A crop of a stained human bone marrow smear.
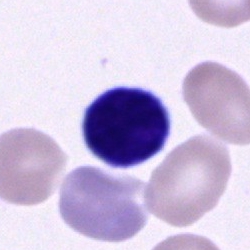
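Lymphocyte in the middle of a stained bone marrow smear. Its chromatin is dense and evenly dark purple throughout. Almost no cytoplasm is visible around the nucleus. Neither granules nor vacuoles are visible anywhere in the cell.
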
